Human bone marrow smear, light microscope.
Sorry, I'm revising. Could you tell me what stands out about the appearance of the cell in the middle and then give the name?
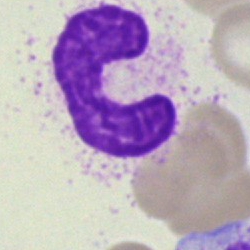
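The nucleus is a thick curved band shaped like a C, open to the right. Chromatin is dense, dark purple, coarsened by slightly lighter streaks. No nucleoli are visible. Without a sharp outer edge, the granules thin gradually into the background. This is a band neutrophil.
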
